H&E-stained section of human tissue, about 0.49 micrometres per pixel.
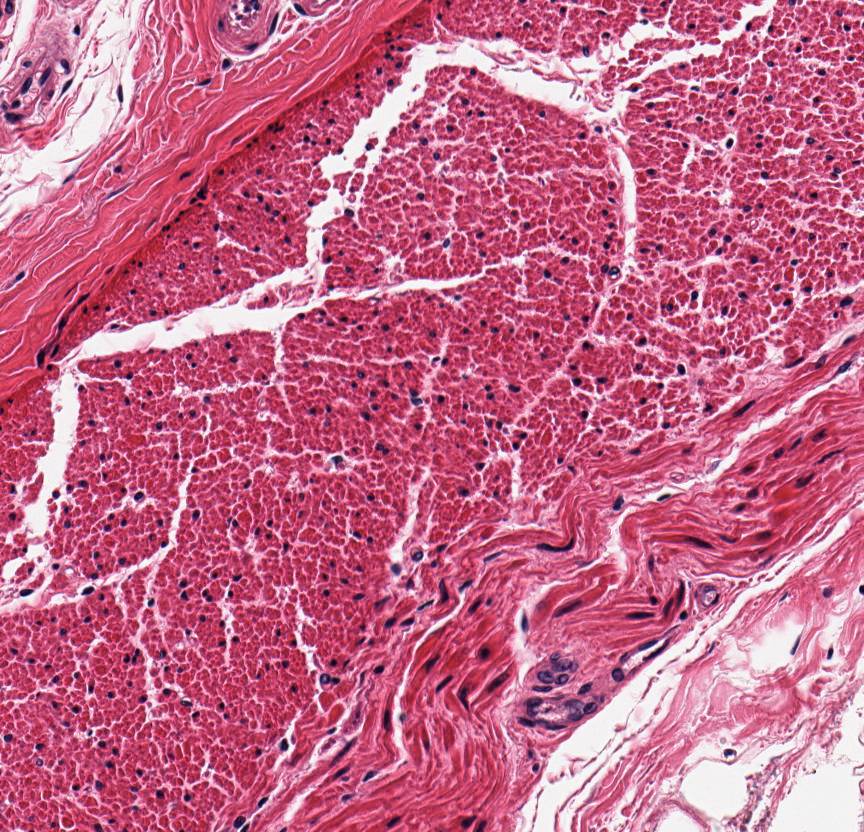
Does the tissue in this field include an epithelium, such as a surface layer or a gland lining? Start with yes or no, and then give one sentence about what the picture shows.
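No. No epithelium is present anywhere in the field.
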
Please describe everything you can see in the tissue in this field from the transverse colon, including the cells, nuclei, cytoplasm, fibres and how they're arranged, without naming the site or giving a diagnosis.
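The cells of the cross-cut muscle have deep red-pink cytoplasm, with small, round, dark nuclei scattered singly among them. Thin pale strands of connective tissue divide this muscle into many small bundles. Along the upper left edge runs a band of dense, wavy, pink collagen.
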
